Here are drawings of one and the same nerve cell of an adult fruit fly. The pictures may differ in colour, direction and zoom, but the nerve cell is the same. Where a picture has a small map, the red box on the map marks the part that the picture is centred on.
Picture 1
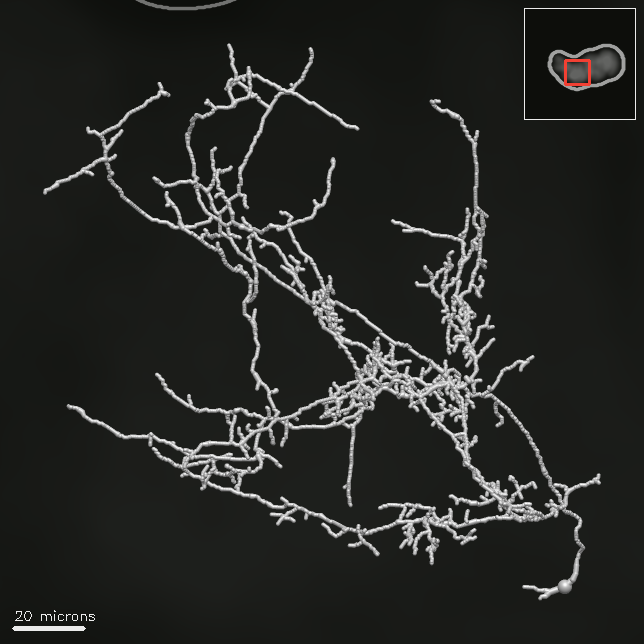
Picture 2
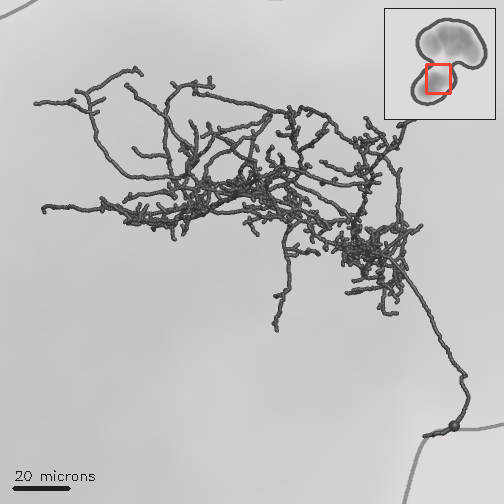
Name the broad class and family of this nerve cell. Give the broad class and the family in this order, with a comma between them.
nerve-cord intrinsic neuron, hemilineage 12A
